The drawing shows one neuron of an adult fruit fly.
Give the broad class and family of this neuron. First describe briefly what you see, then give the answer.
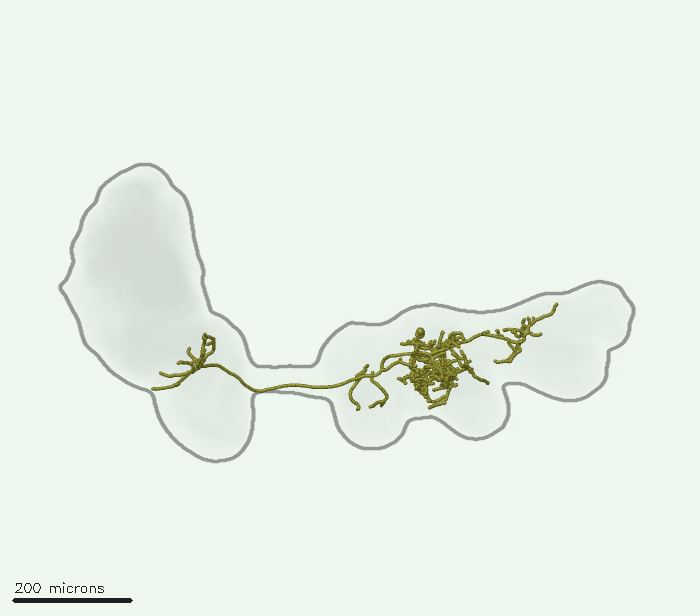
Its cell body lies in the middle of the picture. From left to right in the picture it spans about 700 microns. It is an ascending neuron. The family is hemilineage 18B.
